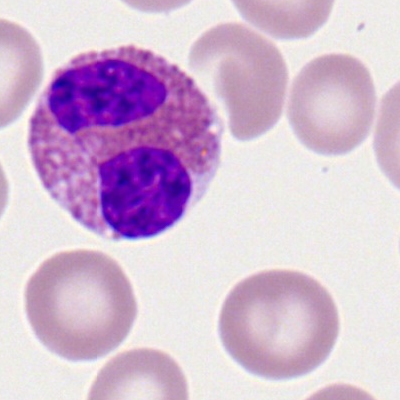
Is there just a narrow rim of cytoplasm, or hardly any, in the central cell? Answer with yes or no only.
No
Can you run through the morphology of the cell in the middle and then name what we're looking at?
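Look first at the edge: this cell is round and smooth. Its nucleus is divided into two lobes, one in the upper left of the cell, the other in the lower right. No nucleoli can be seen in the nucleus. This is an eosinophil.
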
